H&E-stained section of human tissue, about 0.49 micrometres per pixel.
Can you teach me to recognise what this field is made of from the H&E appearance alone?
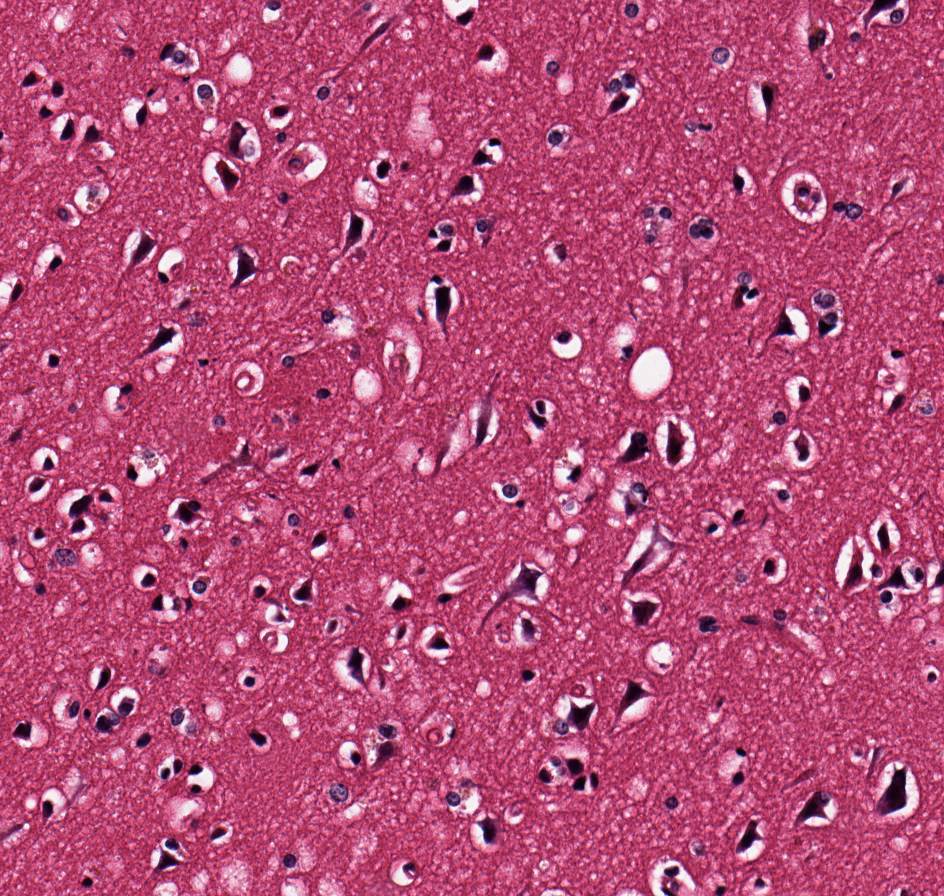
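What fills this field is cerebral cortex: cells lie singly and in small loose clusters throughout, forming no glands or epithelium. Many larger cells are shrunken neurons, dark and angular, often triangular, and several send a single tapering process from the apex.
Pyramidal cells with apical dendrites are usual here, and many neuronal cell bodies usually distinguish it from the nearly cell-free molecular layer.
Between the neurons lie small round dark nuclei with scant cytoplasm, some pressed close beside them.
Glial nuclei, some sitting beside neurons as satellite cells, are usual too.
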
